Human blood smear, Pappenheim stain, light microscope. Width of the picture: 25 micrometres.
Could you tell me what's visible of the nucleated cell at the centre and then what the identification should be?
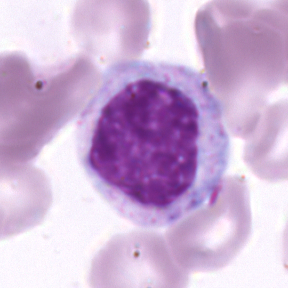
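Nucleus roughly round, without indentation or lobes. Chromatin dark purple, mottled rather than smooth. Fine pinkish-red granules scattered through the cytoplasm; no vacuoles seen. Myelocyte.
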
